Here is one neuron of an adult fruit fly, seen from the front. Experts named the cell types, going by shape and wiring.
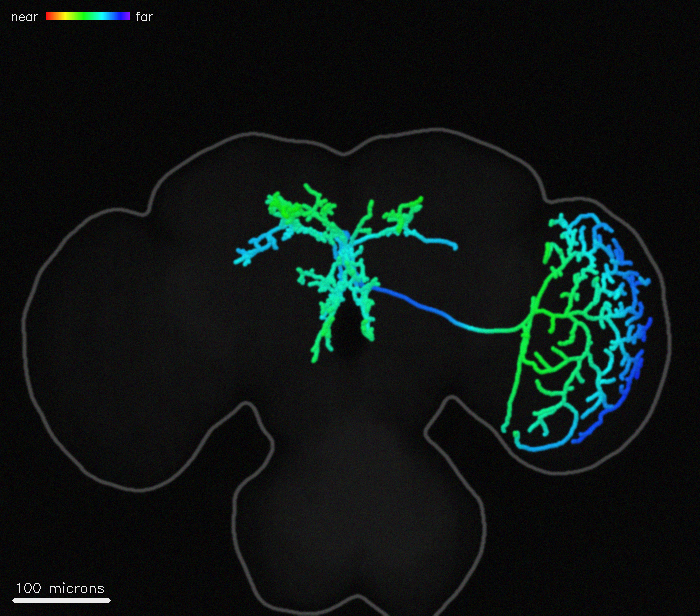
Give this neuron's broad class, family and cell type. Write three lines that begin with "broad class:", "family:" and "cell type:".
broad class: visual centrifugal neuron
family: hemilineage DM1_posterior
cell type: MeVC3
